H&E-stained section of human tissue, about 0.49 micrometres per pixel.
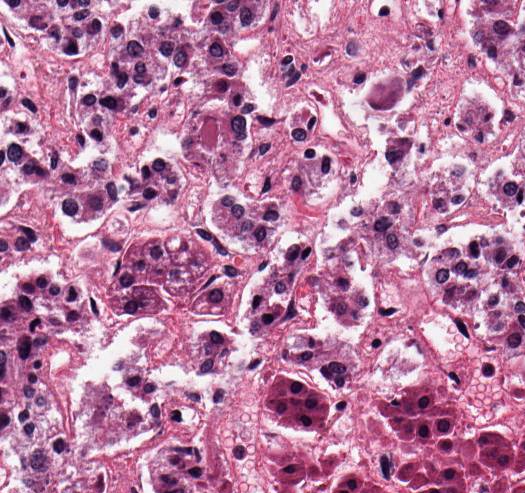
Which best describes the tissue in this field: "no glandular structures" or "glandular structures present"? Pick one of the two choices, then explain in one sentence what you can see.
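No glandular structures. The cell nests do not form glands with central lumens.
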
